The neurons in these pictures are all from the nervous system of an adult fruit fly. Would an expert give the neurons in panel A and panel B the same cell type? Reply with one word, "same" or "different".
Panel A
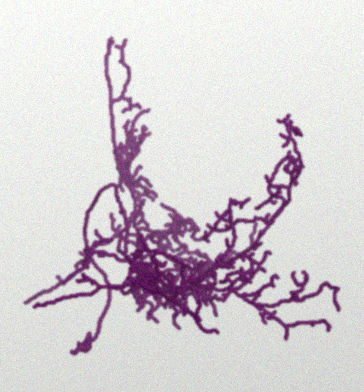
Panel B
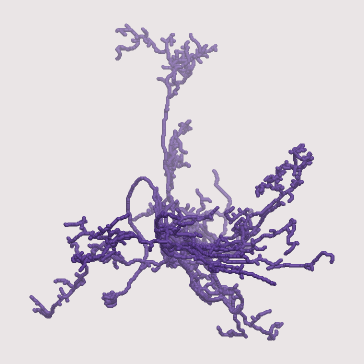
same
